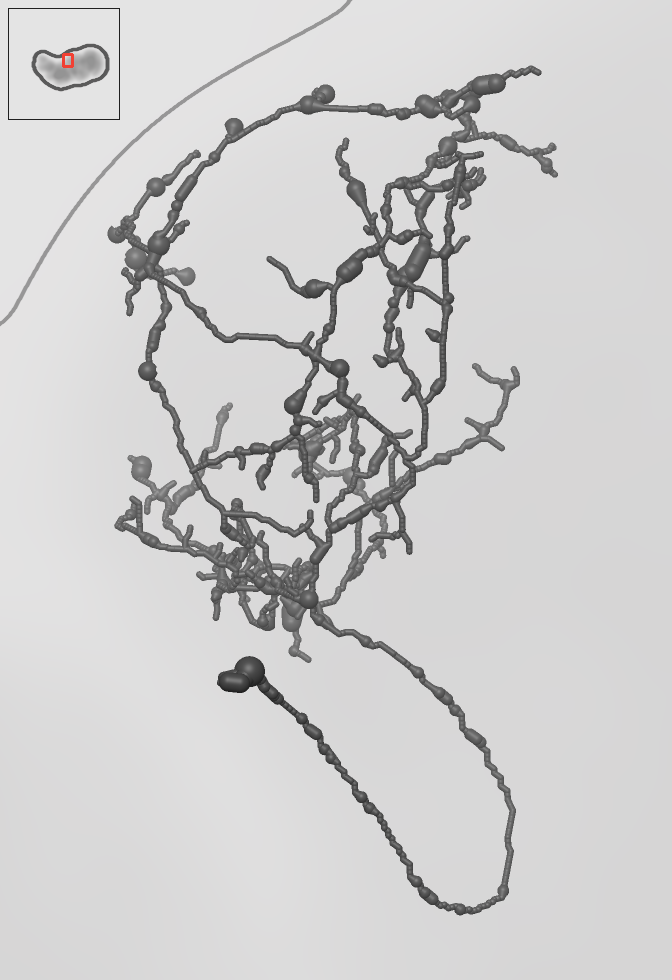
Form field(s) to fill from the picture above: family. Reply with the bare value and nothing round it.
hemilineage LHl4_dorsal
